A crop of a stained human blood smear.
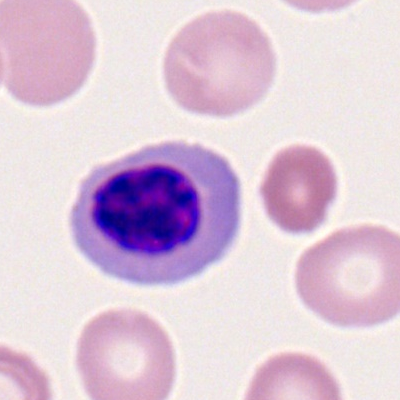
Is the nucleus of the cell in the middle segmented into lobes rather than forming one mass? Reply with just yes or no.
No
